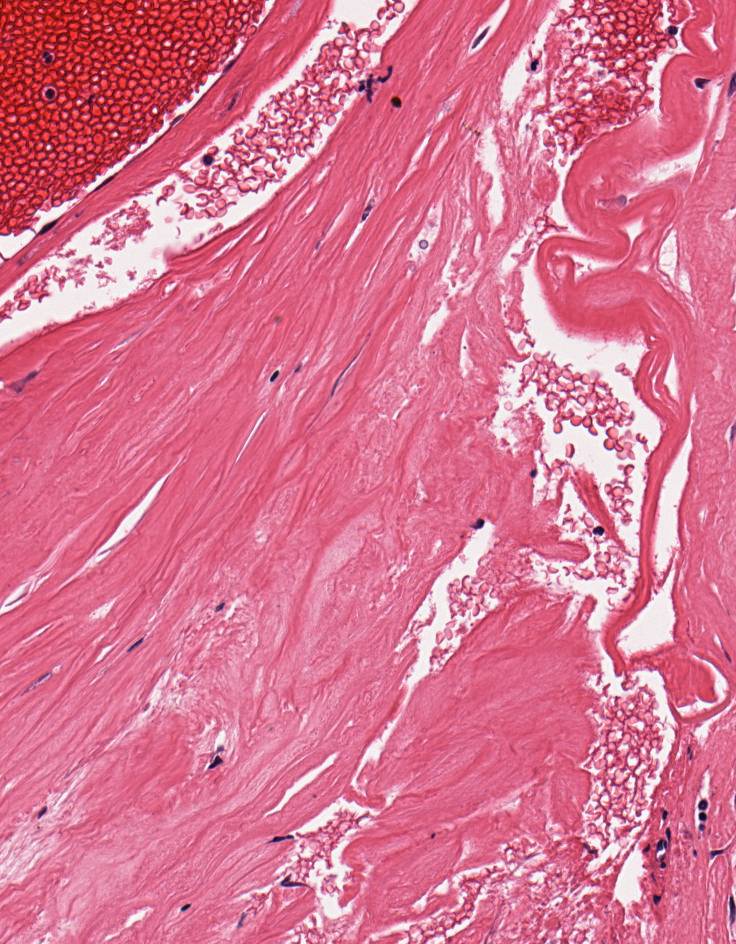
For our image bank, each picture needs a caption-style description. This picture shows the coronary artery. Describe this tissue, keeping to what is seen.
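A large lumen in the upper left corner is tightly packed with red blood cells. Across most of the field, dense pink fibrous bundles run diagonally from upper right to lower left. Close to the right edge, a thick pink band runs roughly top to bottom along a strongly wavy, folded course. Nuclei are sparse, small and dark, and lie singly among the fibres.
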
